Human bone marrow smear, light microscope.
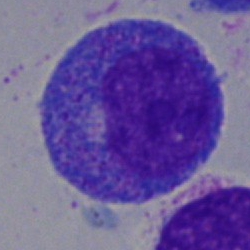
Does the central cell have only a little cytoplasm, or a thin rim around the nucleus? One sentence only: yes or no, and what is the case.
No, its cytoplasm is plentiful, not scant.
